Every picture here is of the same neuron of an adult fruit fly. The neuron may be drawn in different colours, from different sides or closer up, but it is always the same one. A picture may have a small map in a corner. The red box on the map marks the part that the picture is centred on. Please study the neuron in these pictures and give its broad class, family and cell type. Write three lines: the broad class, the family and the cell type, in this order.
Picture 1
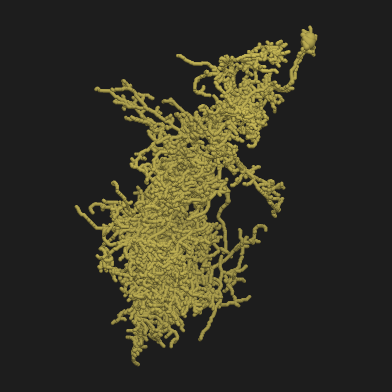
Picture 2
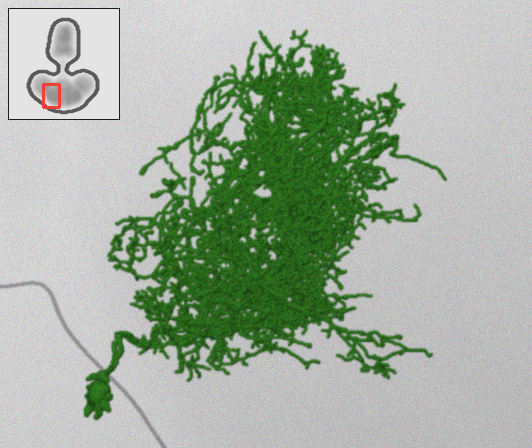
central-brain intrinsic neuron
LHAD
LHAD1g1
